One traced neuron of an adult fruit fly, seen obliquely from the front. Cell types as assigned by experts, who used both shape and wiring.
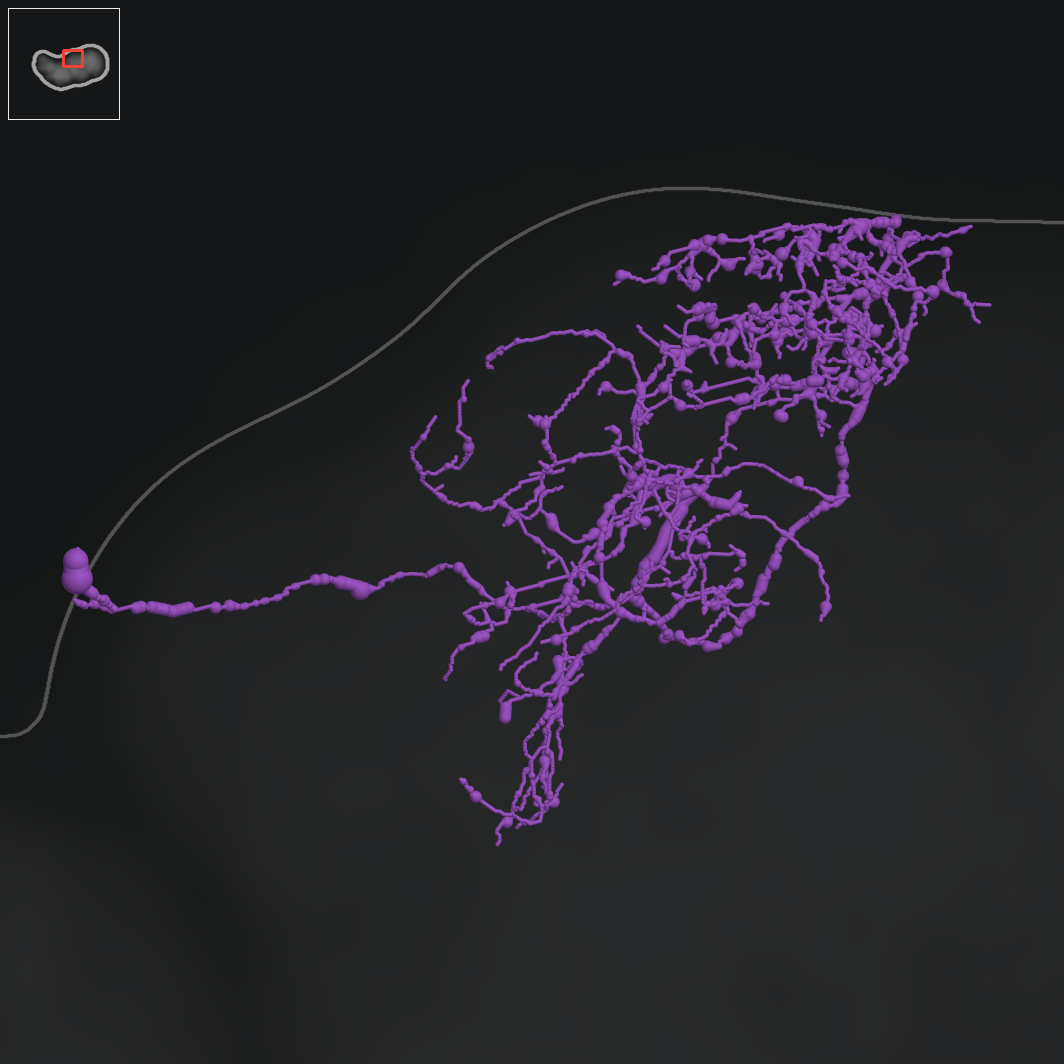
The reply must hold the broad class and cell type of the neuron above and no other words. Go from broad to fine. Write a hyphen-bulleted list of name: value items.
- broad class: central-brain intrinsic neuron
- cell type: SLP385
